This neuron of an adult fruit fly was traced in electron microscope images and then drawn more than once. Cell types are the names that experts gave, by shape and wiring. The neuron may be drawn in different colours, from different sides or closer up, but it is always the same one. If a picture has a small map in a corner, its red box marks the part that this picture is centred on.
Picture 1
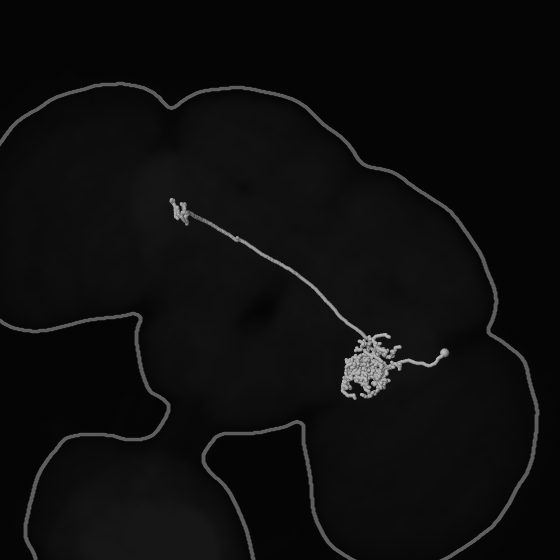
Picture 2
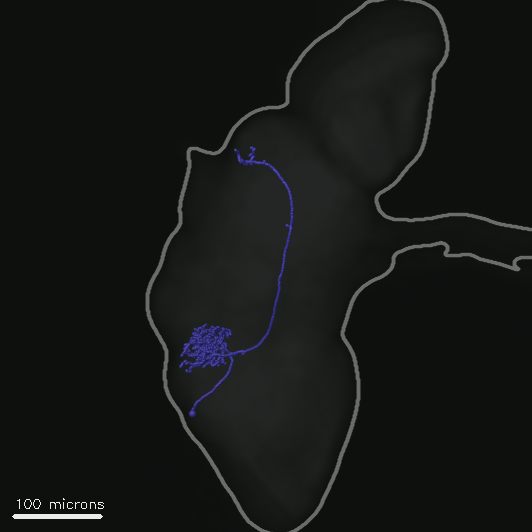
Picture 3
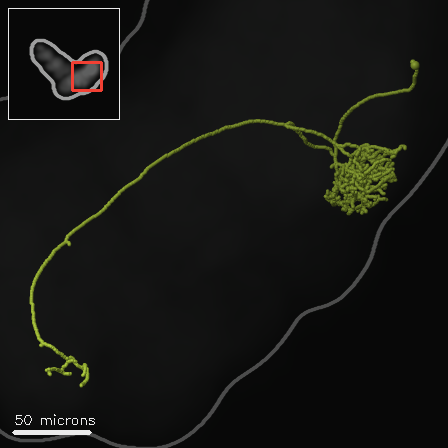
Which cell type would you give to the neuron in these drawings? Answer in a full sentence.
The cell type is AVLP261_a.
